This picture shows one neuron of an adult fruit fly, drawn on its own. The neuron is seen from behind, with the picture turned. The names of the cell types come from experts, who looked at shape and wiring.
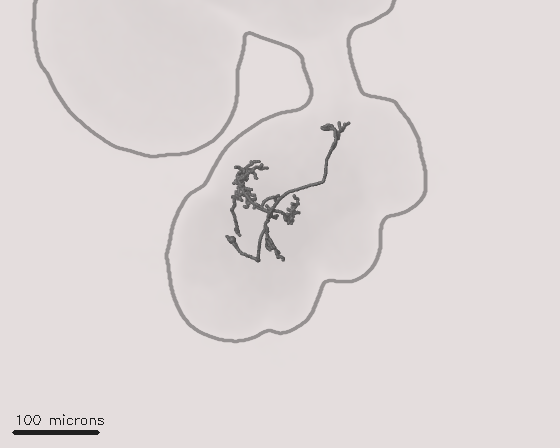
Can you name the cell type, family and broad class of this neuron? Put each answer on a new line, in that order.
IN08B037
hemilineage 08B
nerve-cord intrinsic neuron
